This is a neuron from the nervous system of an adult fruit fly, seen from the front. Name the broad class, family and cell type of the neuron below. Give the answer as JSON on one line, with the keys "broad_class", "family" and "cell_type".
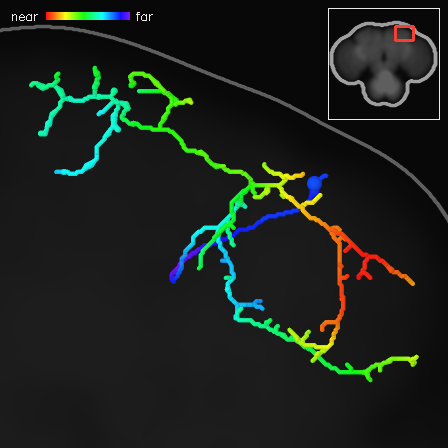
{"broad_class": "central-brain intrinsic neuron", "family": "hemilineage LHp2", "cell_type": "CB0972"}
